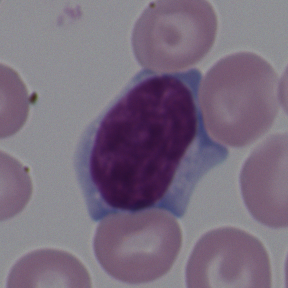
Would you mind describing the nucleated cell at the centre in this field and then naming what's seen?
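Nuclear long axis runs upper right to lower left. Cytoplasm pale blue, with no visible granules and no vacuoles. A typical lymphocyte.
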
